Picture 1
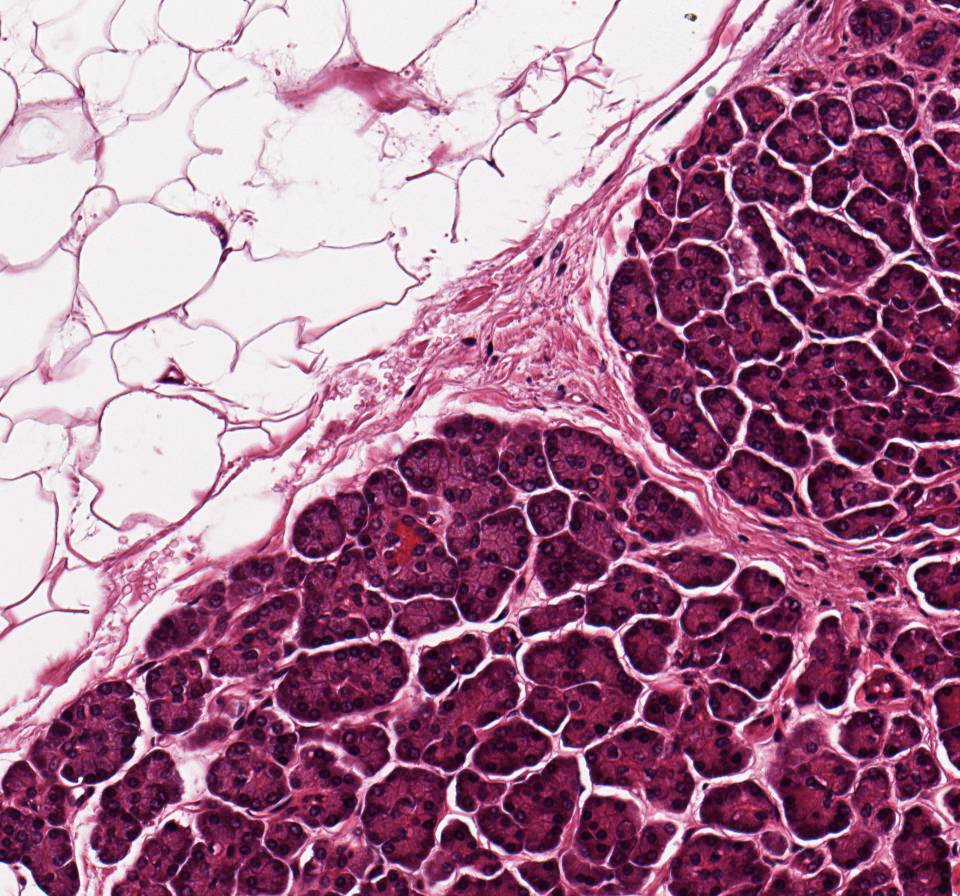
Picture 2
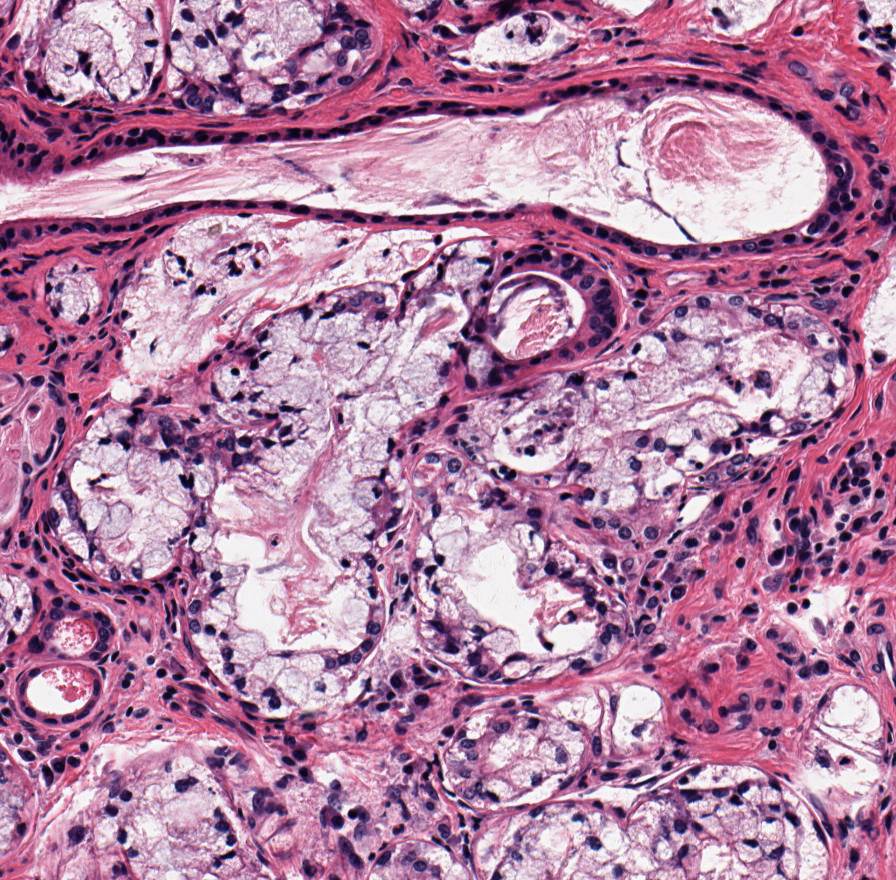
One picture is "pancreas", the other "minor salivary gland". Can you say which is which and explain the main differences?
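Picture 1 shows pancreas, and picture 2 shows minor salivary gland. In picture 1, fat fills the upper left of the field and glandular tissue fills the lower right. That glandular tissue consists of closely packed small rounded acini without wide lumens, whose cells have densely stained, deep purple cytoplasm and round nuclei lying towards the outer, basal edge of each acinus. In picture 2, by contrast, the gland cells have pale, bubbly cytoplasm, with small dark nuclei pressed to the cell bases.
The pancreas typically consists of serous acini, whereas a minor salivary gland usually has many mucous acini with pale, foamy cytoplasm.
Picture 2 also contains a duct lined by a thin layer of small cuboidal cells with dark nuclei; its lumen holds pale pink material, with a denser pink rounded mass at the right end. Small round vessels containing red blood cells lie at the lower left of that field.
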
